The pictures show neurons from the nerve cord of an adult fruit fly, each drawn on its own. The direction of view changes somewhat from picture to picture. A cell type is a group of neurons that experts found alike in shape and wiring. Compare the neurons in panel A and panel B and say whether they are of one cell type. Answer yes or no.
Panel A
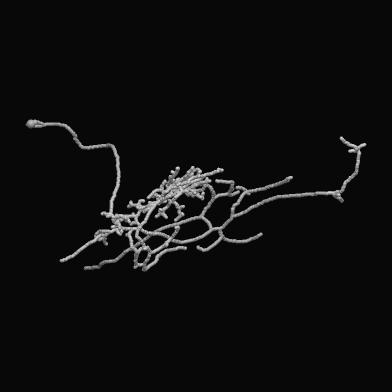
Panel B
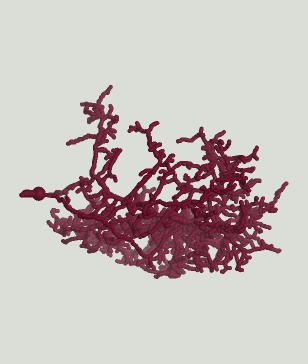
no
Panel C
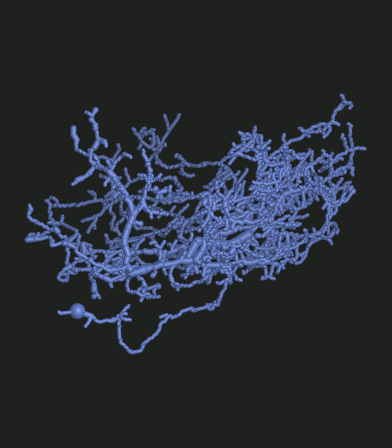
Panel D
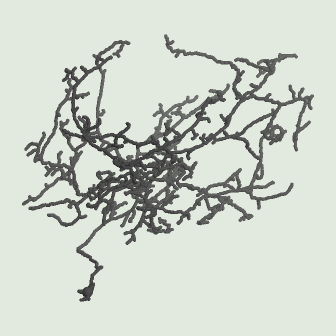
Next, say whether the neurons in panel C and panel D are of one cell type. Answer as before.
no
